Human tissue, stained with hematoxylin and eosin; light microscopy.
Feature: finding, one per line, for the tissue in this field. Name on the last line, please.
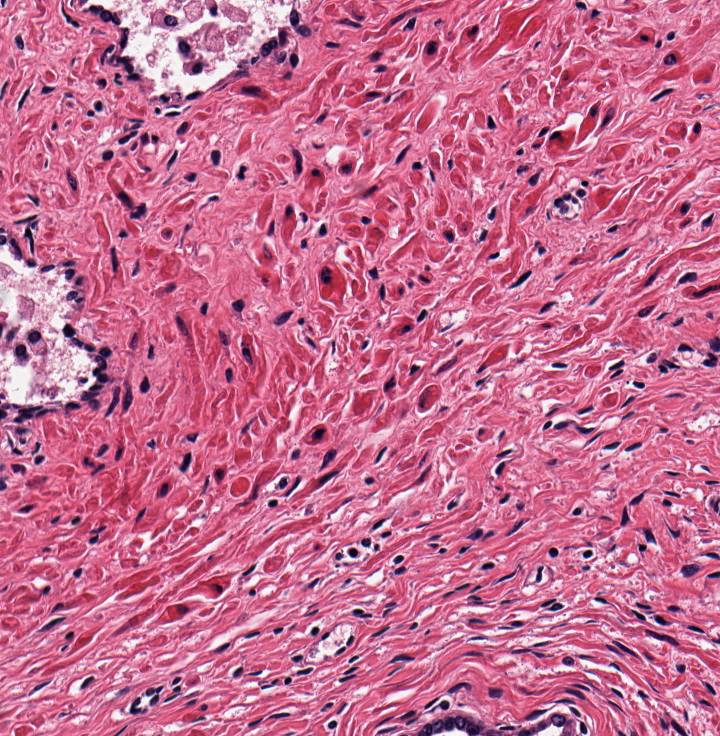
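Stroma: dense, pink, filling most of the field
Spaces: gland-like, only at edges (upper left, left edge, bottom)
Central cells: plump, polygonal, abundant pink cytoplasm, roundish nuclei
Lower nuclei: slender, spindle-shaped, in roughly parallel streams among fibres
Matrix: strongly eosinophilic and fibrous, not loose or pale
Tissue: prostate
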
